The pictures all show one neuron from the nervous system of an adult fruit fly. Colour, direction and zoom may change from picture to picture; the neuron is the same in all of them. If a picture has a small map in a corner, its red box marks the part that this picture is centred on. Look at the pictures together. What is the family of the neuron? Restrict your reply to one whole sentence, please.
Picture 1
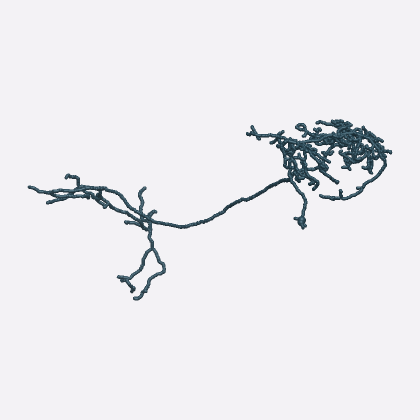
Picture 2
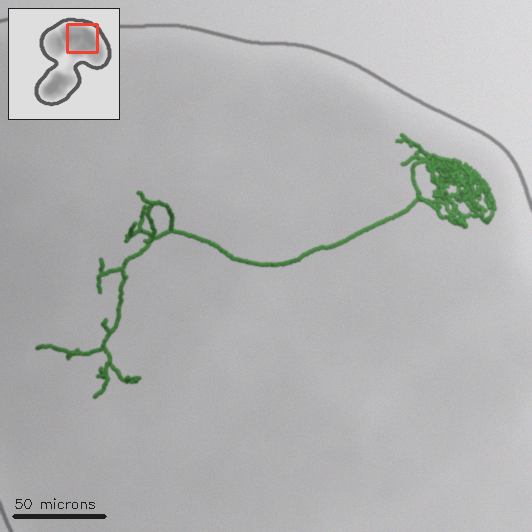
Of family hemilineage AOTUv4_dorsal is the neuron in these images.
